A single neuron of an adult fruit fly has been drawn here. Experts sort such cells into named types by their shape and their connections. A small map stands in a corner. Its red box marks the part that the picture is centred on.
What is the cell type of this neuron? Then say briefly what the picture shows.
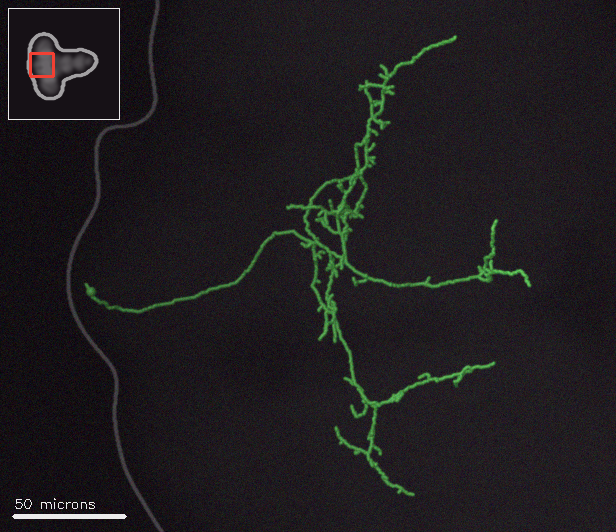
The cell type is CB4143. This is a central-brain intrinsic neuron. The cell body is on the left of the picture. By the scale bar it is about 200 microns tall in this view. The picture shows dozens of branch ends.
